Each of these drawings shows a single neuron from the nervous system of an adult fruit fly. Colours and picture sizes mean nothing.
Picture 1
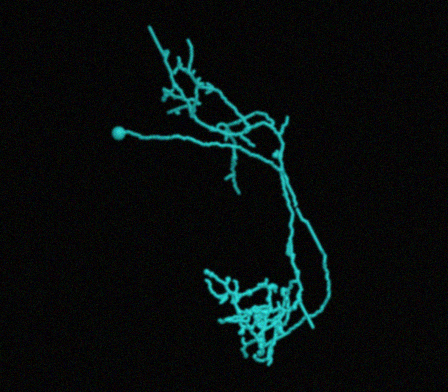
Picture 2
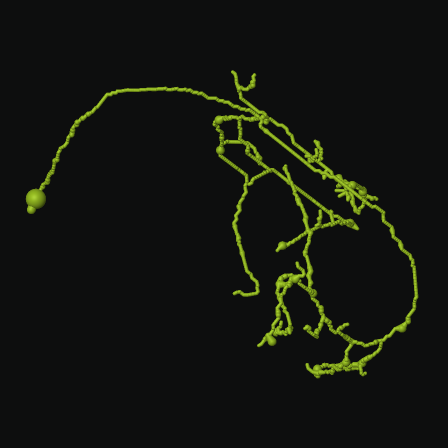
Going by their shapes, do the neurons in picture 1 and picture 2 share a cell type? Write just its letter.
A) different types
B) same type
A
